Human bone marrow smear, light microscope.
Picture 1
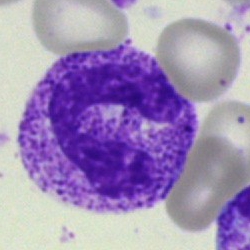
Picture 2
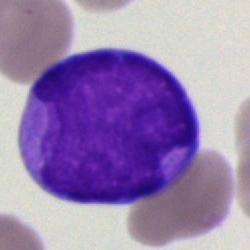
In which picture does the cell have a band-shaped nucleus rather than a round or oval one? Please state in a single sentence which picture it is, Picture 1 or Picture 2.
In picture 1, the nucleus of the cell is drawn out into a curved band without separate lobes.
